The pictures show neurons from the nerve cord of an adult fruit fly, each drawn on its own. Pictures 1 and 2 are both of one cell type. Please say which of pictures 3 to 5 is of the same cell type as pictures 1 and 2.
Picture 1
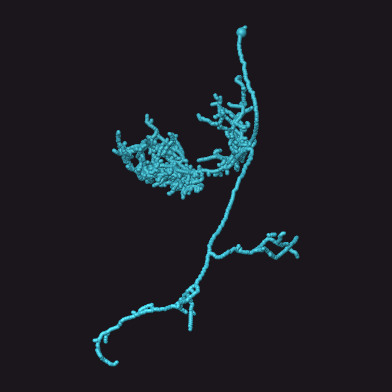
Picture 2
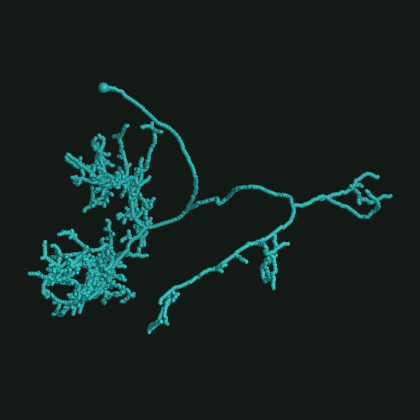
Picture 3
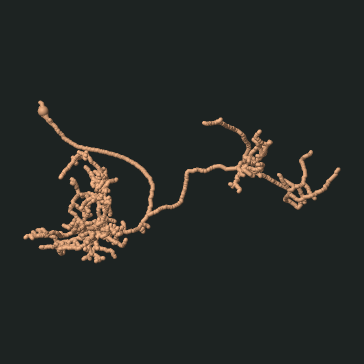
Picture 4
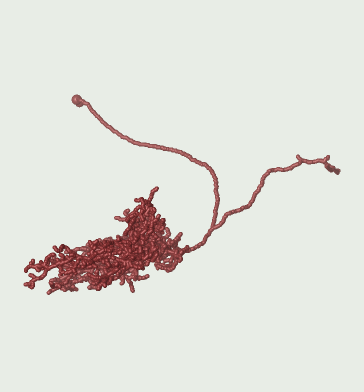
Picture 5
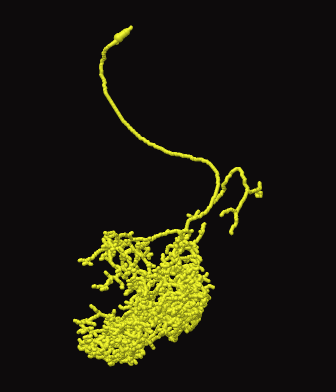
3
